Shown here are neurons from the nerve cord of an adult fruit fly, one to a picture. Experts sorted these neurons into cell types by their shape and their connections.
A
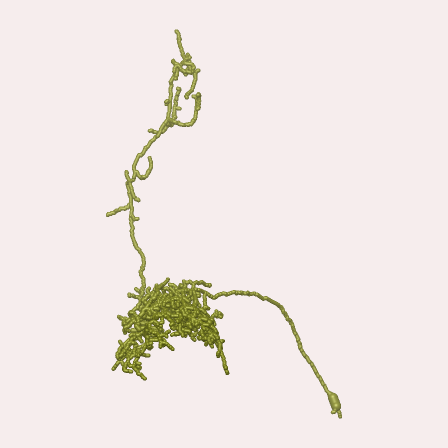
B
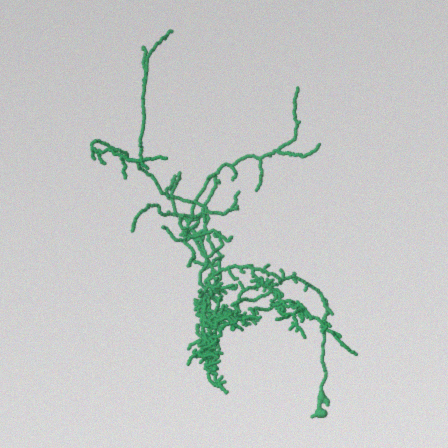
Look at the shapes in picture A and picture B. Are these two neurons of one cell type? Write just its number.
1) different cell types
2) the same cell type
1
